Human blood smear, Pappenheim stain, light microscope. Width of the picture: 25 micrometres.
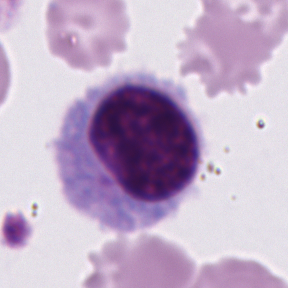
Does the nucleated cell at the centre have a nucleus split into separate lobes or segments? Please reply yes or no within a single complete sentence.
No, one compact round, oval or kidney-shaped mass makes up the nucleus of this cell.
